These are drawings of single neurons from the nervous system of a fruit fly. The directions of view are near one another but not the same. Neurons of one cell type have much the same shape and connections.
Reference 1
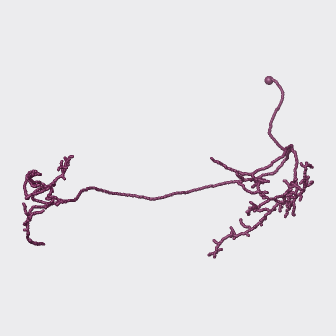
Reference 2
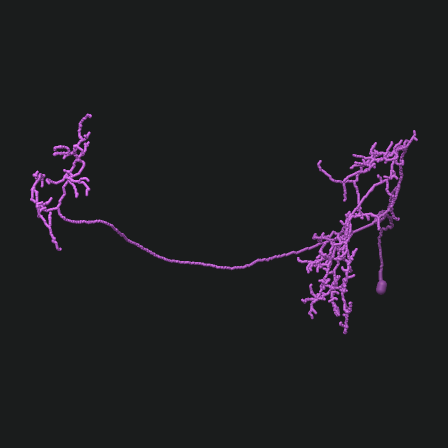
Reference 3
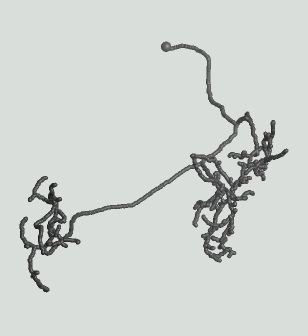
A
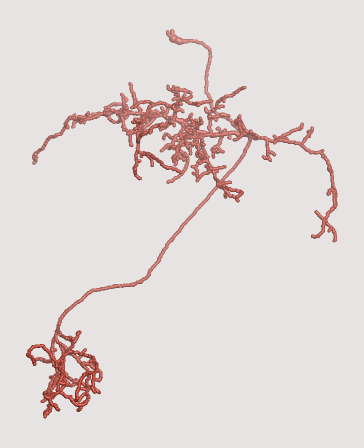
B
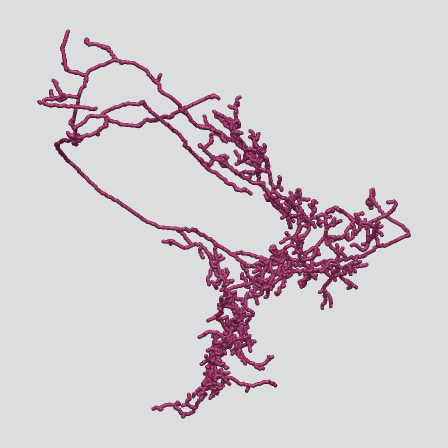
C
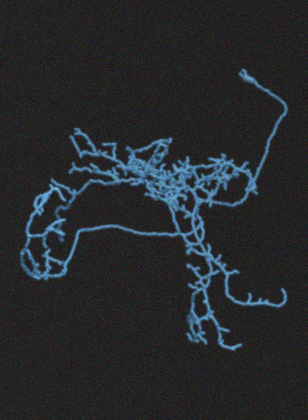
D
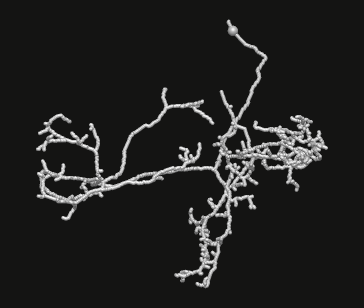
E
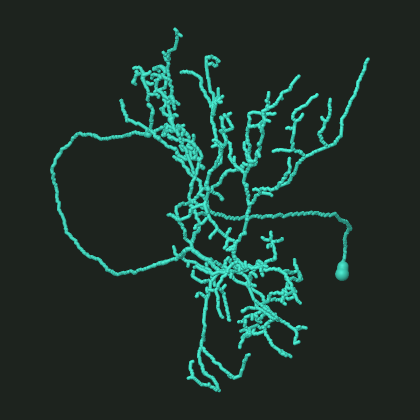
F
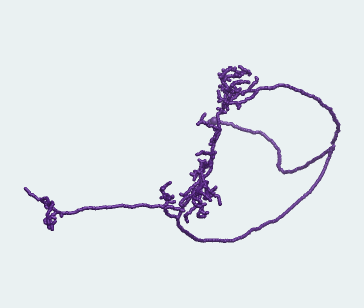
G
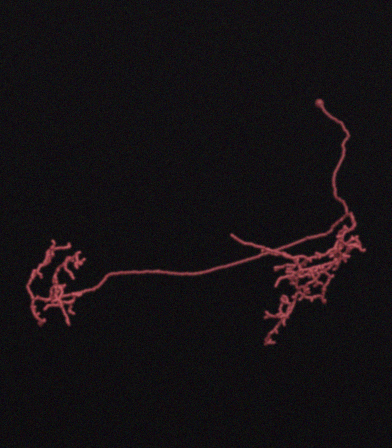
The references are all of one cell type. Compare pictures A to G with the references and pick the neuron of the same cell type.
G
